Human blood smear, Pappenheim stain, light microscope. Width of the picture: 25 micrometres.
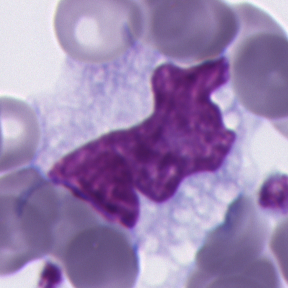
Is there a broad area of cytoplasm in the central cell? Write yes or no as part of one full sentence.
Yes, there is abundant cytoplasm in this cell.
